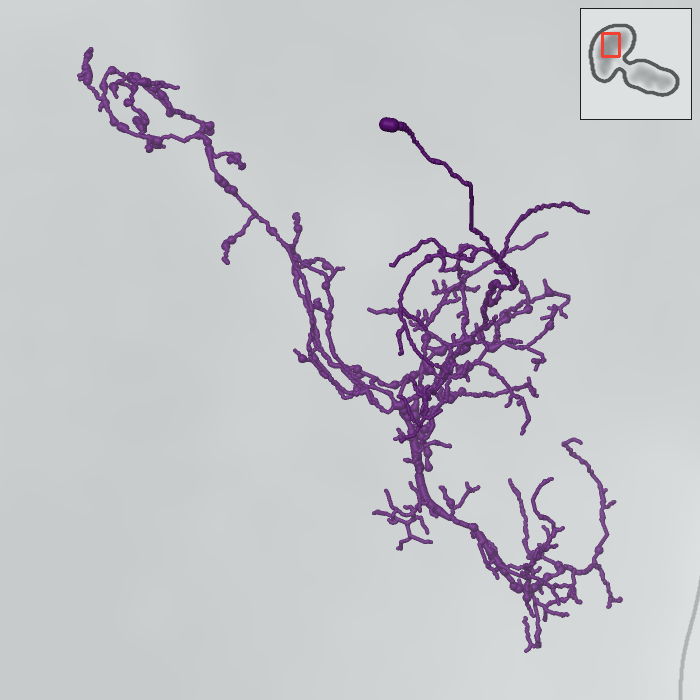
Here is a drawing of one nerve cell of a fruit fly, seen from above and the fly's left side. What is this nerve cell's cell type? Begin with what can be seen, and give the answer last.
It lies in the brain. The cell body can be seen at the top of the picture. It is a central-brain intrinsic neuron. Its cell type is PPM1204.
